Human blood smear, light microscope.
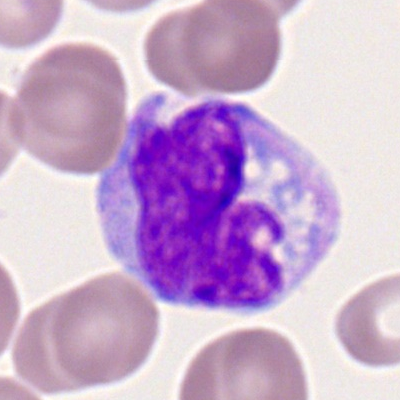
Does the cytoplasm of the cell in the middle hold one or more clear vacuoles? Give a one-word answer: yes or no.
Yes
